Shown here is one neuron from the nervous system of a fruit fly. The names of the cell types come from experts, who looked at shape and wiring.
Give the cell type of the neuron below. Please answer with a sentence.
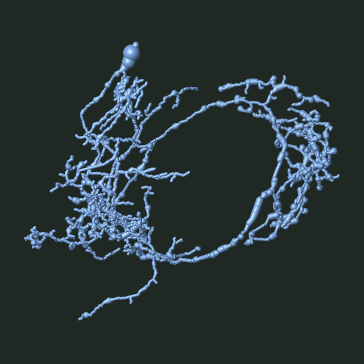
The cell type is SLP381.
